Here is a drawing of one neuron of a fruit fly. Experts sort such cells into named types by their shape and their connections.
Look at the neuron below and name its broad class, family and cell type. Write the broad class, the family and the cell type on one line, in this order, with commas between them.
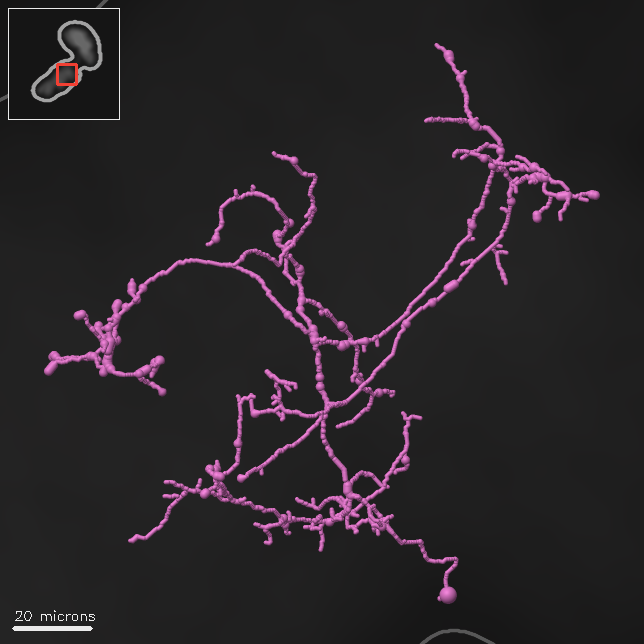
nerve-cord intrinsic neuron, hemilineage 06B, IN06B072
